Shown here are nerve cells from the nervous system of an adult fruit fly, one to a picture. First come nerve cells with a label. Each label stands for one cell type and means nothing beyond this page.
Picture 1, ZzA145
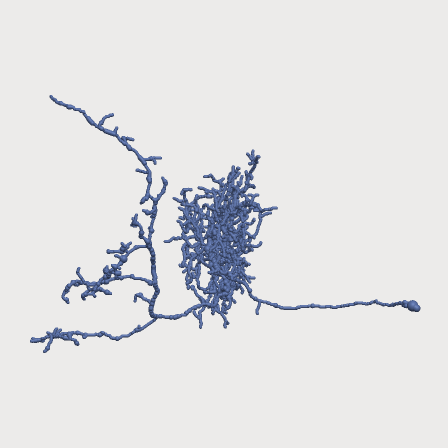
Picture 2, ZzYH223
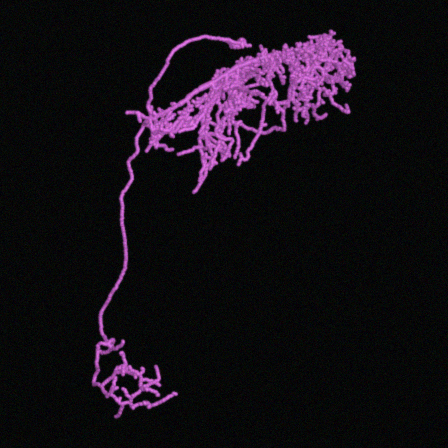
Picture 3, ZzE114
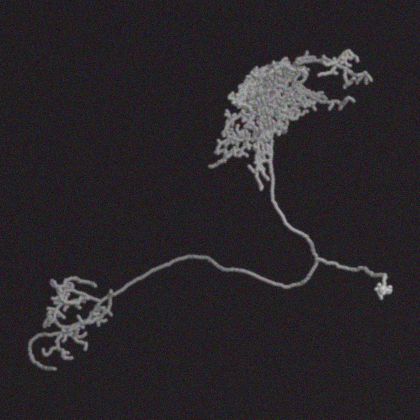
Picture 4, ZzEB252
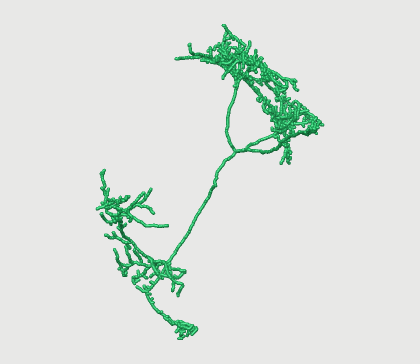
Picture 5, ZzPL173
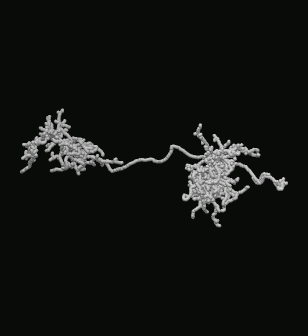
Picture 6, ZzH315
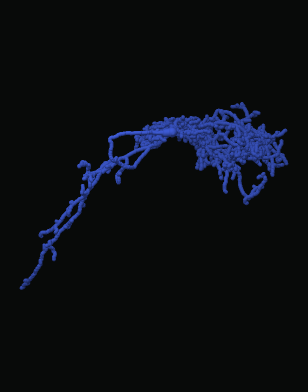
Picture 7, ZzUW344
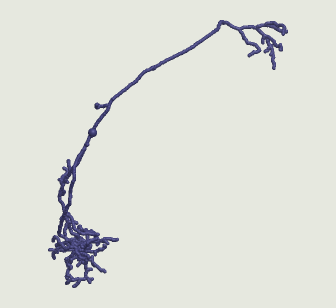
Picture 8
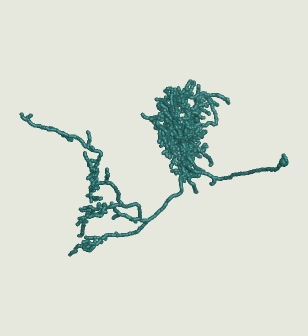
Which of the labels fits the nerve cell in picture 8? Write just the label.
ZzA145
